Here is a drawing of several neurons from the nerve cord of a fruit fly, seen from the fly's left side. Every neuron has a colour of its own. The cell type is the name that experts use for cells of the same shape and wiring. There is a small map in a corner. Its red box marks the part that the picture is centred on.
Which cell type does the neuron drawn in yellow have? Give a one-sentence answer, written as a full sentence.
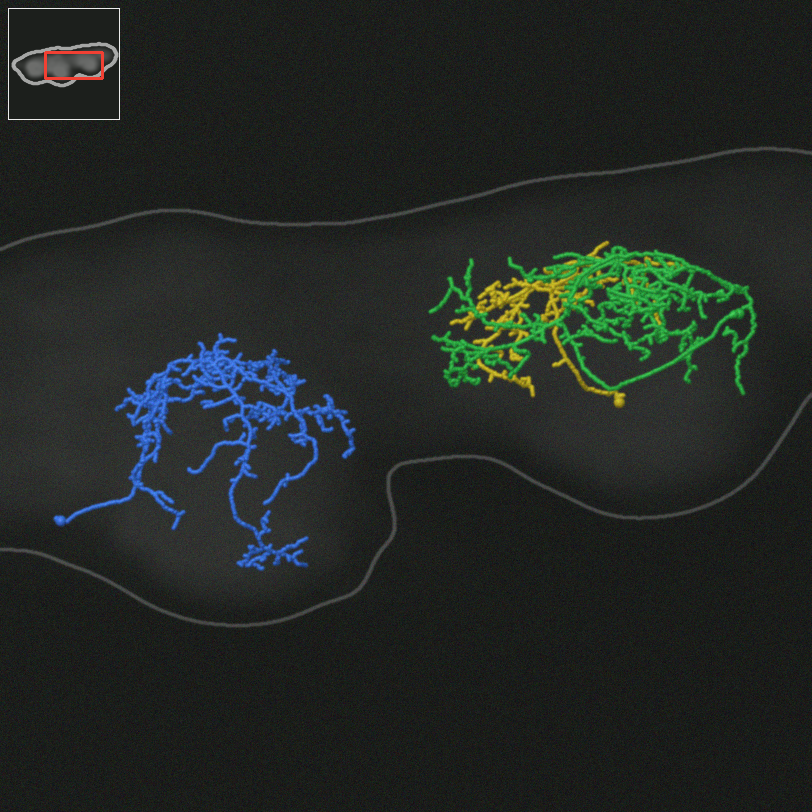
By cell type, this neuron is classified as IN08A048.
